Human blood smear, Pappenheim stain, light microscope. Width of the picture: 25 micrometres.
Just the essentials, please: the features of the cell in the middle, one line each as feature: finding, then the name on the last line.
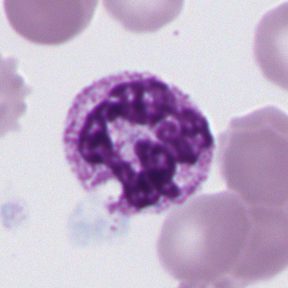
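Nuclear lobes: curved around a central patch of pale granular cytoplasm
Chromatin: dark purple, coarsely clumped
Cytoplasm: pale pinkish-lilac, not blue
Granules: fine, pinkish-violet, filling cytoplasm evenly
Diameter: about 13 micrometres
Name: segmented neutrophil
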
